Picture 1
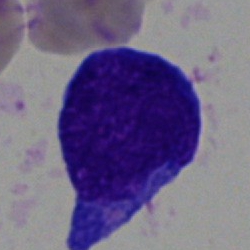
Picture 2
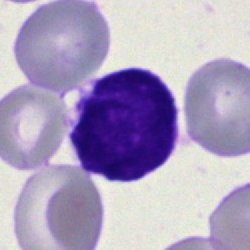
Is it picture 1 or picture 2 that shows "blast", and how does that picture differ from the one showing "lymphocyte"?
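Picture 1 shows a blast, and picture 2 shows a lymphocyte. The chromatin differs most: in picture 1 it is dark purple and finely stippled across the whole nucleus, while in picture 2 it is dense and dark purple, broken only by small, slightly paler patches.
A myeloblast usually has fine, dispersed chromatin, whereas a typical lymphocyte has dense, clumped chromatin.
The cytoplasm also differs: the blast has a rounded upper part tapering into a tail-like extension at the lower left, and its scant, deep blue cytoplasm lies mostly in that tail. In the lymphocyte the cytoplasm is so scant that no clear rim is seen around the nucleus. The lymphocyte also shows no nucleoli and no cytoplasmic granules.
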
